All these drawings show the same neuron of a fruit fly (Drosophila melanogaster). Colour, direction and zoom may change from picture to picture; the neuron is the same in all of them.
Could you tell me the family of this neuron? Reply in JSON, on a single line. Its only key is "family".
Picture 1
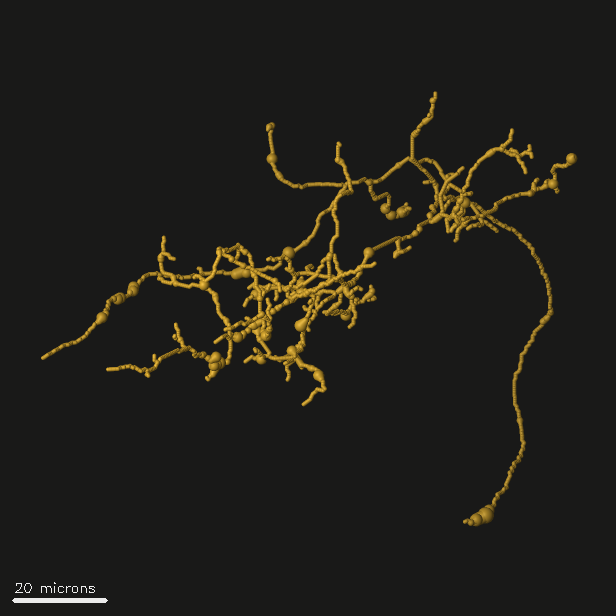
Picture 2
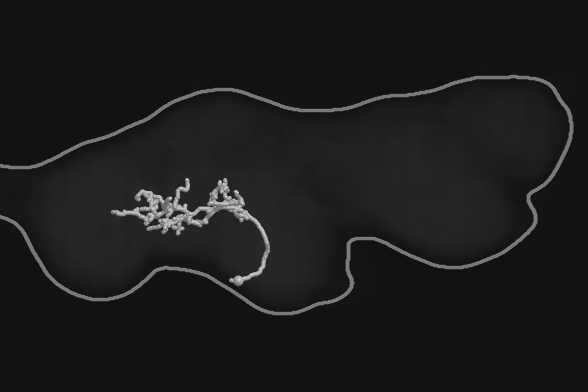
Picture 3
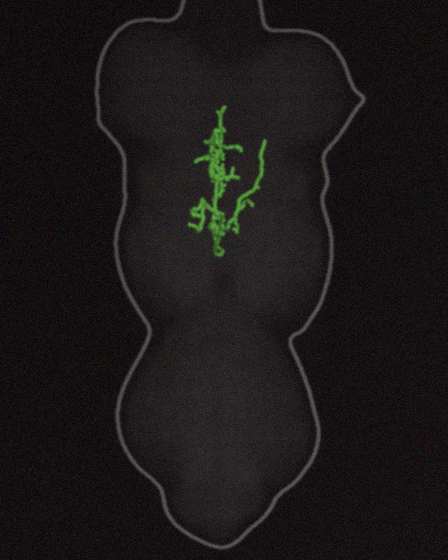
{"family": "hemilineage 05B"}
